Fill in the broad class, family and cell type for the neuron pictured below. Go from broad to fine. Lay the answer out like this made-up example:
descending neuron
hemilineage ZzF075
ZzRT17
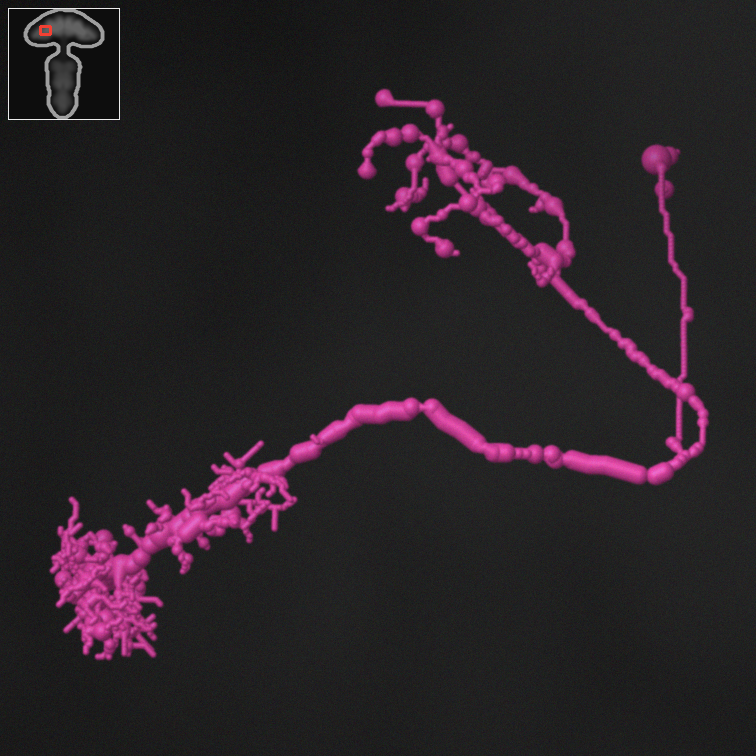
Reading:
visual projection neuron
hemilineage VPNv1
LC17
